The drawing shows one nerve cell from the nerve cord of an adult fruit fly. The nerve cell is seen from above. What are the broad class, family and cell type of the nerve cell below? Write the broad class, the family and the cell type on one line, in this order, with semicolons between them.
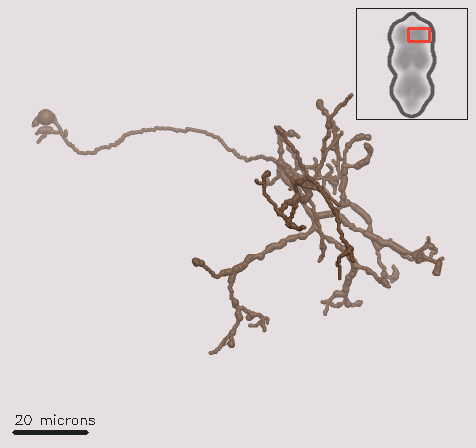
nerve-cord intrinsic neuron; hemilineage 13B; IN13B040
